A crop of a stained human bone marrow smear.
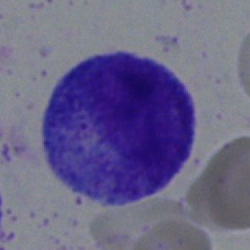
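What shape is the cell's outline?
Round and smooth, though slight blur softens the fine detail.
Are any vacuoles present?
No, none are seen in the cell.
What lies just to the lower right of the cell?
Pale red cells without nuclei.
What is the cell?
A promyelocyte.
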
